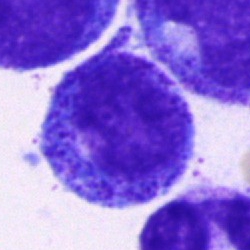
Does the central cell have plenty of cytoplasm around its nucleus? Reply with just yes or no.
No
